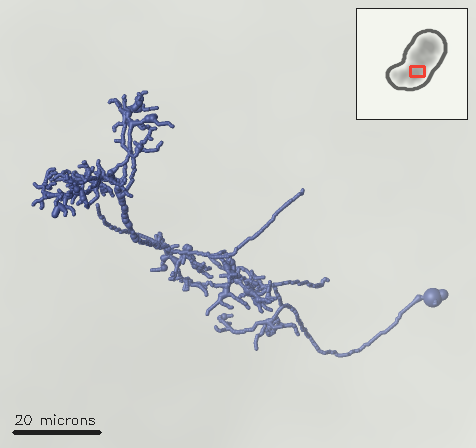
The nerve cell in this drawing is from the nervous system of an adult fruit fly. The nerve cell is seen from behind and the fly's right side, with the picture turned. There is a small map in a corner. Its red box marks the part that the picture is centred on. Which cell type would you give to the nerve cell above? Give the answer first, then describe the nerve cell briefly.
Its cell type is TmY14. Its broad class is visual projection neuron. By the scale bar it is about 95 microns wide in this view. Dozens of branch ends can be seen.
